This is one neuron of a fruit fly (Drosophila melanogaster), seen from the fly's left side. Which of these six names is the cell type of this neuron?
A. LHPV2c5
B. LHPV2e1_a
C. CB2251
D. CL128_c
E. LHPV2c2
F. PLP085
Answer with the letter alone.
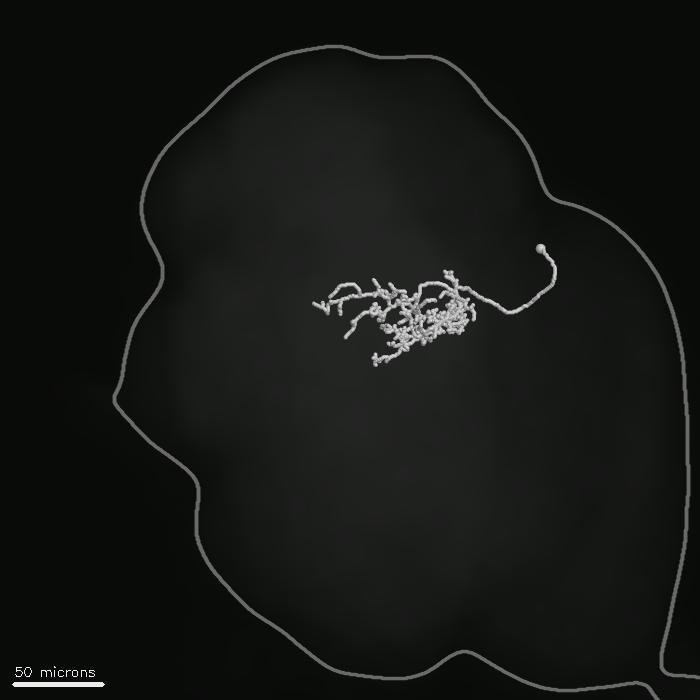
C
